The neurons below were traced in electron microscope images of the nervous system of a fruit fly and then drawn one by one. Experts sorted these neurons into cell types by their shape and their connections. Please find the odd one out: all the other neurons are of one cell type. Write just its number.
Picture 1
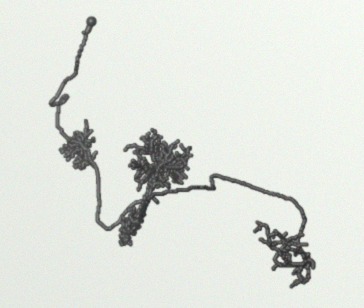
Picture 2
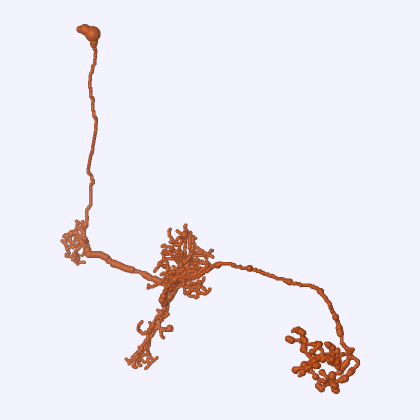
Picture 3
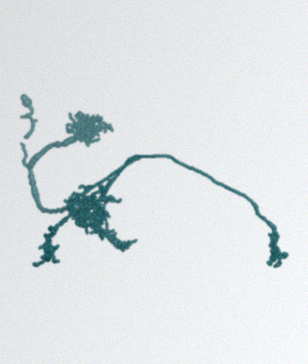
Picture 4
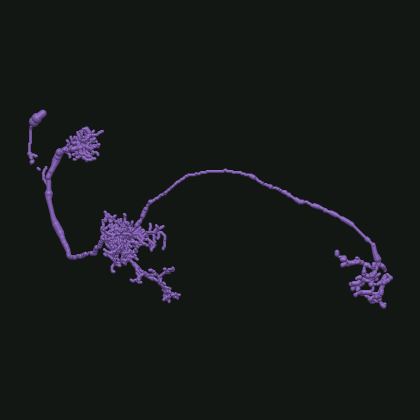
3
